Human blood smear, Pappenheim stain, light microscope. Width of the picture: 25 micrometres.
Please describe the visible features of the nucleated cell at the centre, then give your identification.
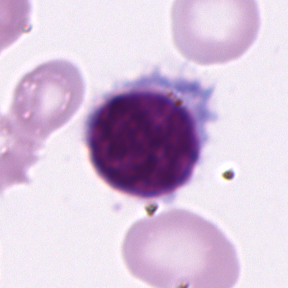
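Looking along the upper and right edge, I can see fine hair-like projections sticking out. The cytoplasm is pale blue, and I find no coarse granules and no vacuoles in it. This is a hairy cell.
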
